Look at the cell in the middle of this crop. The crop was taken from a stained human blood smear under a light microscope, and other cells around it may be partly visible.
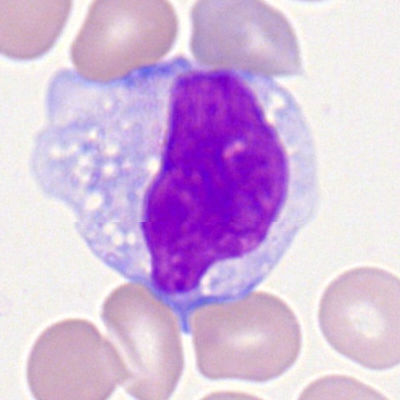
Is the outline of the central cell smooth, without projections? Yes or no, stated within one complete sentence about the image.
No, it is a rough edge, not a smooth one, that bounds the cell.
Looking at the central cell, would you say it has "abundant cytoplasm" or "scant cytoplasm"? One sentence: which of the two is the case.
Its nucleus is set within plentiful cytoplasm.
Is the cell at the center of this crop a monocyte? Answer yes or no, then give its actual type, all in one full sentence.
Yes, the middle cell is classified as a monocyte.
